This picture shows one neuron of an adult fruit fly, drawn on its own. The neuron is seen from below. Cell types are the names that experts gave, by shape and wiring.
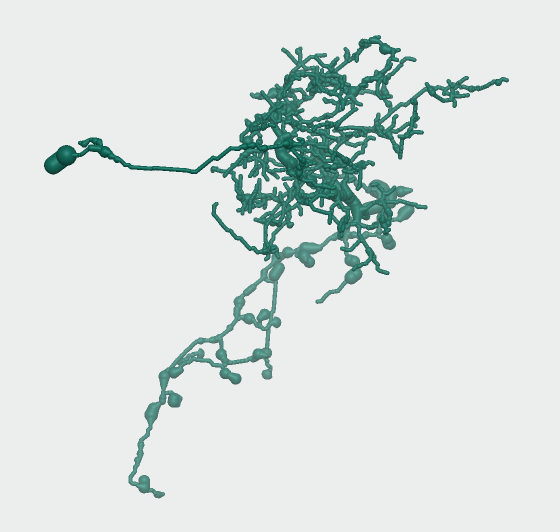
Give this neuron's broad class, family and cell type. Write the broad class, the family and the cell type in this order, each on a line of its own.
nerve-cord intrinsic neuron
hemilineage 06B
IN06B073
